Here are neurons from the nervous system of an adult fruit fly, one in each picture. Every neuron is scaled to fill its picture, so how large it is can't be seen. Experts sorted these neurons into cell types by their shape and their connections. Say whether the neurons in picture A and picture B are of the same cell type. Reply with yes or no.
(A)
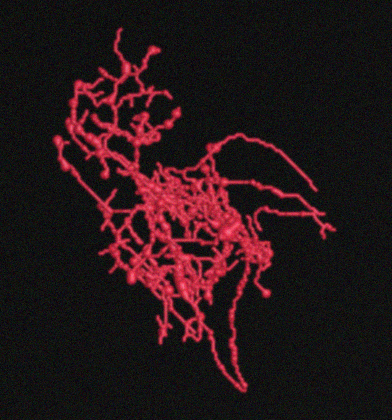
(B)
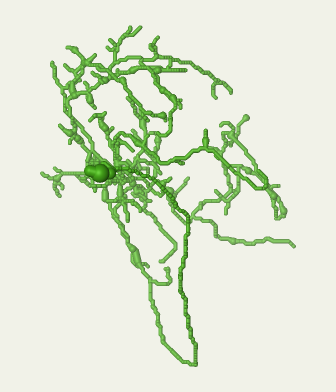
no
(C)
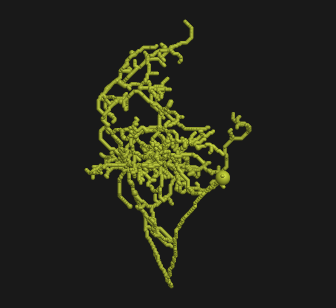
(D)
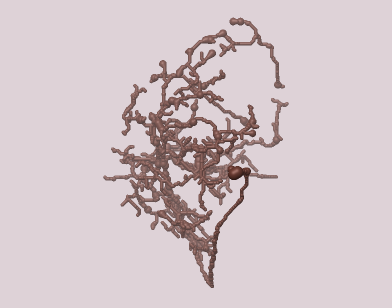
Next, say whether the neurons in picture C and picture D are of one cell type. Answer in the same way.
no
